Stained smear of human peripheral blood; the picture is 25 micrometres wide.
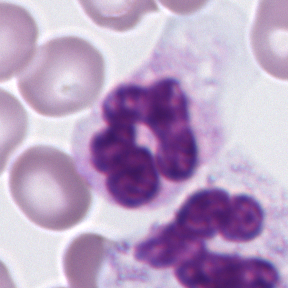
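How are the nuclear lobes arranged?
In a ring around a small pale central opening; the nucleus measures about 12 by 9 micrometres.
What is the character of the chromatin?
Dark purple and coarsely clumped.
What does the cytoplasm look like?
Pale pinkish-lilac, containing fine, faint pinkish-violet granules.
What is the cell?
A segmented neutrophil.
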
